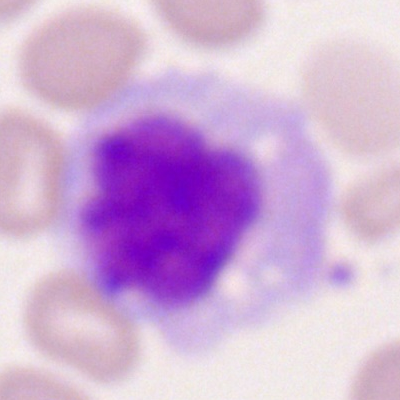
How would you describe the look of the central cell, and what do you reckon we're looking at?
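The nucleus looks irregular to me, its border uneven and notched. Its pale lilac-blue cytoplasm is wider on the right side than the left, and there I notice several small clear vacuoles. I find no distinct coloured granules. I'd call this a monocyte.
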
